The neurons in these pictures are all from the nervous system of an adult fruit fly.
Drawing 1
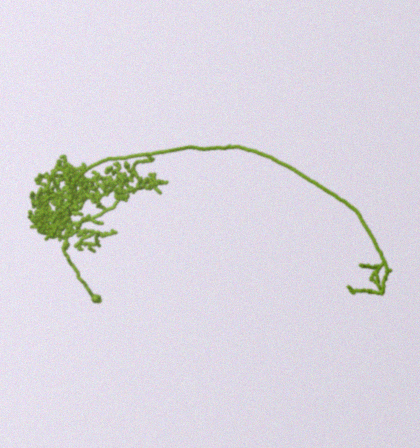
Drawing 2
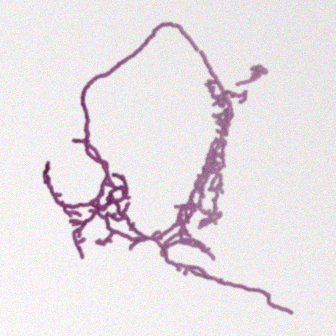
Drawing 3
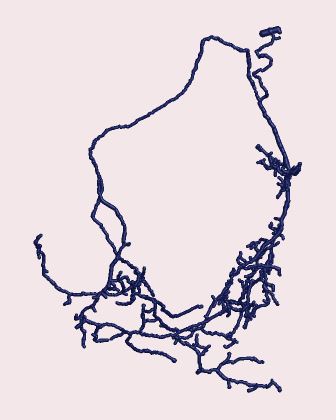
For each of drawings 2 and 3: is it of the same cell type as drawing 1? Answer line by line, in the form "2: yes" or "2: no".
2: no
3: no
